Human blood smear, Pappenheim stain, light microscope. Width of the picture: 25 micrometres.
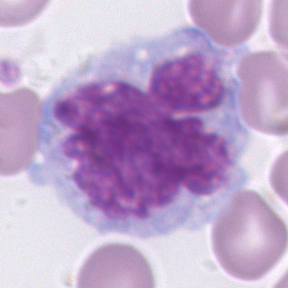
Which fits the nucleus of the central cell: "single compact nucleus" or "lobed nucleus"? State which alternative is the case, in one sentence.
The nucleus of the cell is made of distinct lobes, not one mass.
